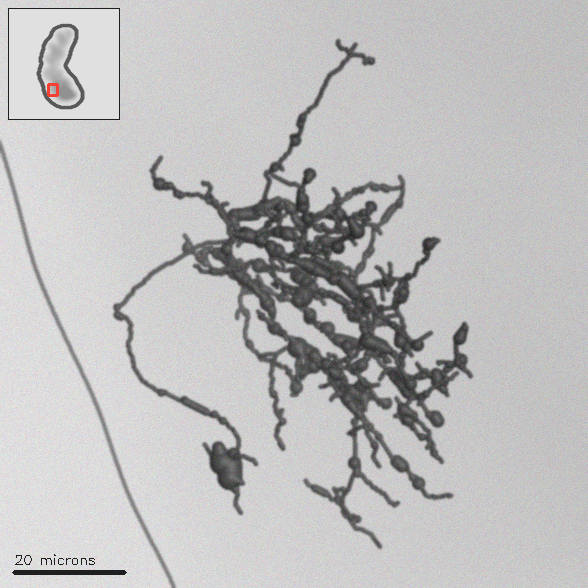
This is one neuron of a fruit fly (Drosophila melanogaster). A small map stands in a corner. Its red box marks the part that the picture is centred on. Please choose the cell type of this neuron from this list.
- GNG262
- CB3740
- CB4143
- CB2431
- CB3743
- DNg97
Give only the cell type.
GNG262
